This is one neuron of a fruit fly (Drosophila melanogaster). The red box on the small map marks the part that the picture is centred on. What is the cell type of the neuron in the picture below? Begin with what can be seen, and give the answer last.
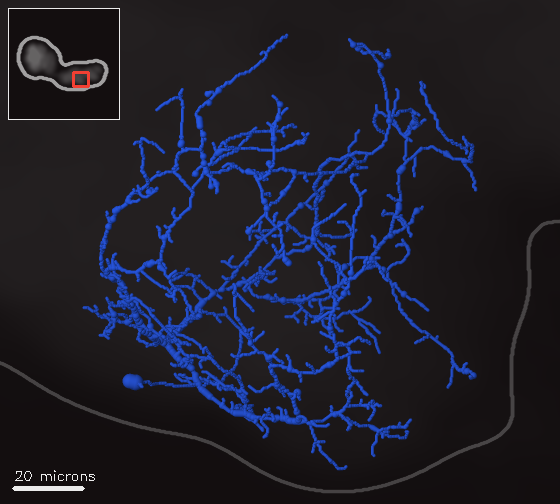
The cell body can be seen at the lower left of the picture. By the scale bar it is about 130 microns tall in this view. More than a hundred branch ends can be seen. It is a nerve-cord intrinsic neuron. Its cell type is IN04B036.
